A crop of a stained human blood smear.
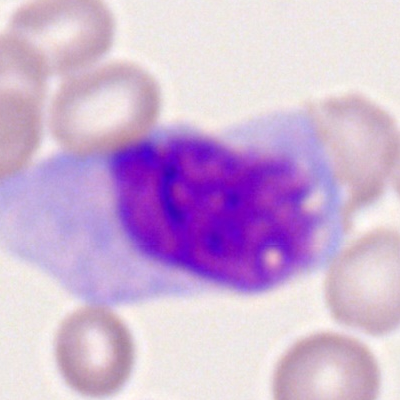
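Monocyte at the centre. Its outline looks irregular and angular, not smooth and round. I can't make out any distinct granules in the cytoplasm. The chromatin seems clumped, lighter patches lying between darker areas, and a few small clear spots sit at the lower right of the nucleus.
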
